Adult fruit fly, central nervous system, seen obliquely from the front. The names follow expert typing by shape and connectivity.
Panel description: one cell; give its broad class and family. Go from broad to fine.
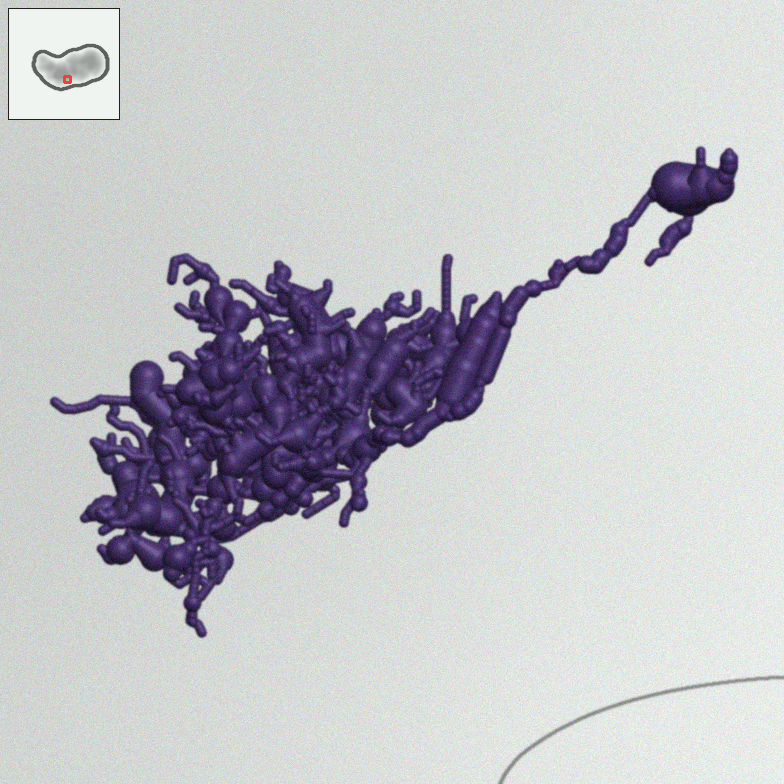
optic-lobe intrinsic neuron; Pm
